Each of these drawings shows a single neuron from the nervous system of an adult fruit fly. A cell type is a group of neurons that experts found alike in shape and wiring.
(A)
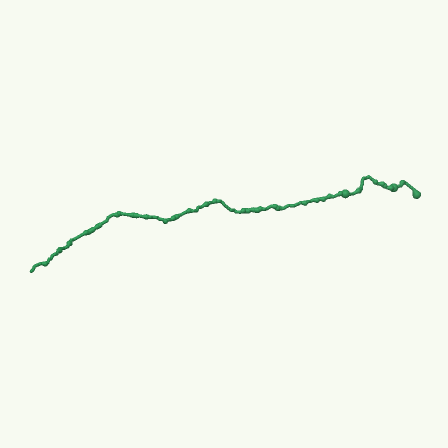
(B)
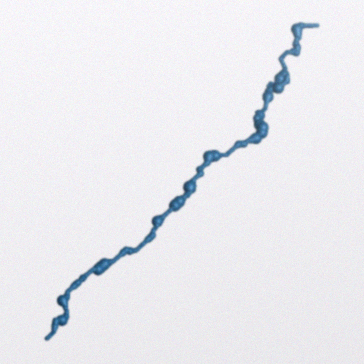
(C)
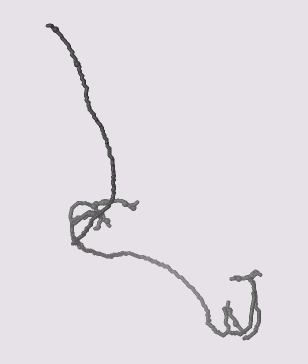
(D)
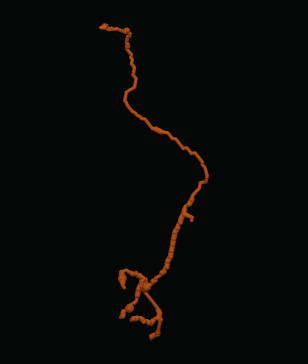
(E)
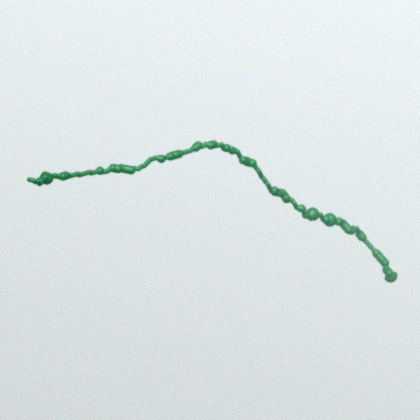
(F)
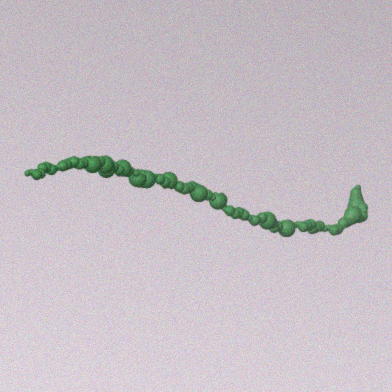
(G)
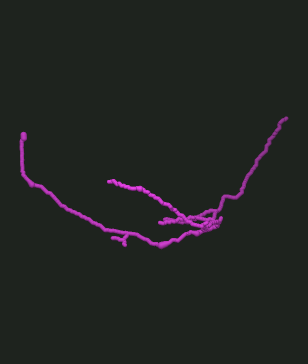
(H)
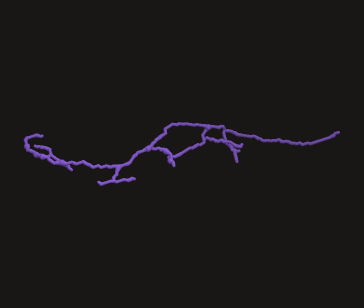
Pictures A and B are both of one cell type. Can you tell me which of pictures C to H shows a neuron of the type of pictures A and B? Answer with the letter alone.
E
